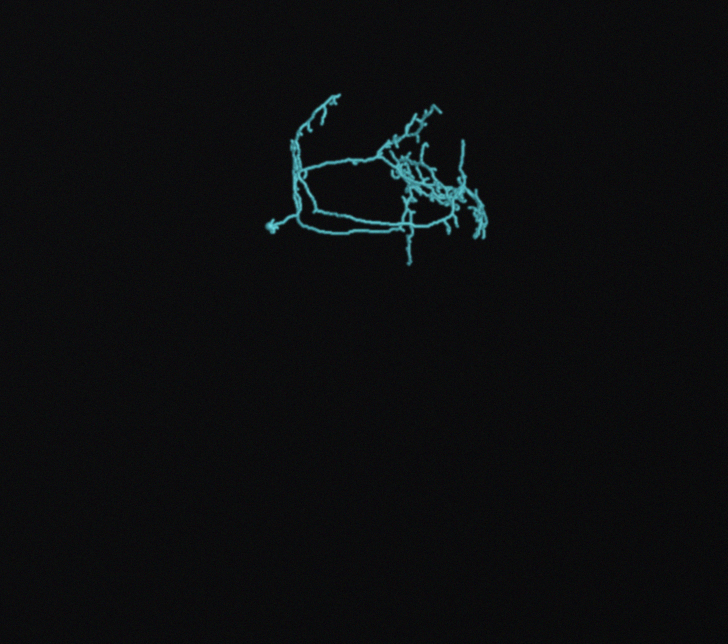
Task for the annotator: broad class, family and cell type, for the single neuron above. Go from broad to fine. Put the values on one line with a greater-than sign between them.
central-brain intrinsic neuron > hemilineage SLPa&l1_anterior > CL089_a1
